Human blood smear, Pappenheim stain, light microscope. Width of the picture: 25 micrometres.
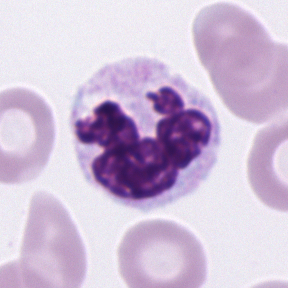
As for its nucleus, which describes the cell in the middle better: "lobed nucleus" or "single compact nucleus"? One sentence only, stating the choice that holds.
What the nucleus of this cell shows is division into segments.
